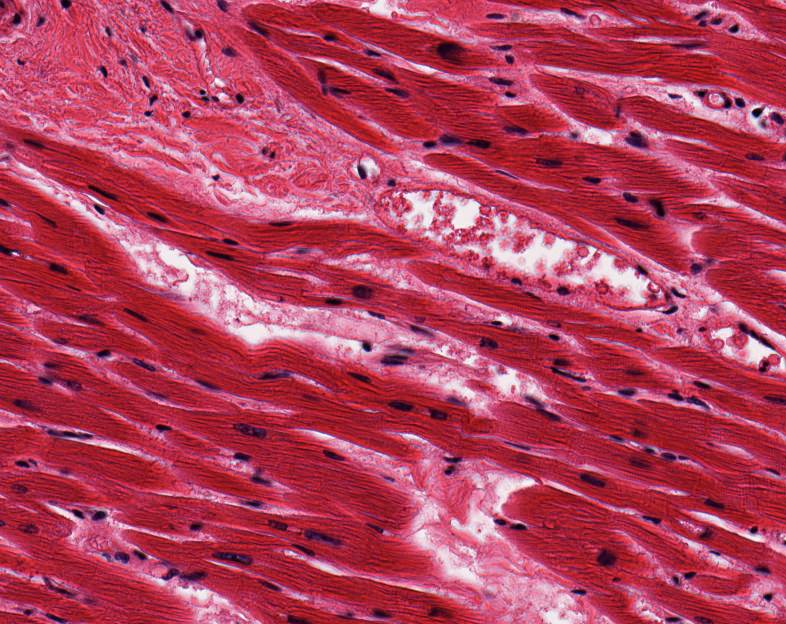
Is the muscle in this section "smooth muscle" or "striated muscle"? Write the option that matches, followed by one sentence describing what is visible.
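Striated muscle. The muscle cytoplasm is deeply eosinophilic with faint cross striations.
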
